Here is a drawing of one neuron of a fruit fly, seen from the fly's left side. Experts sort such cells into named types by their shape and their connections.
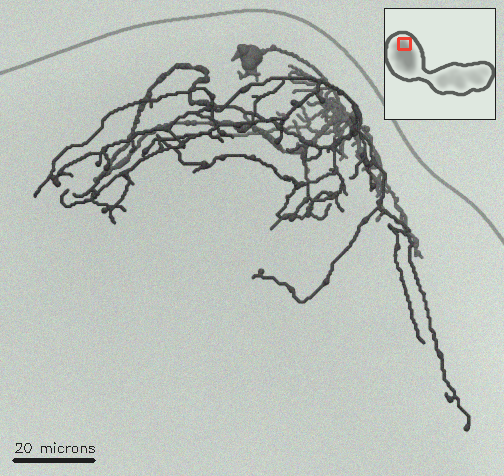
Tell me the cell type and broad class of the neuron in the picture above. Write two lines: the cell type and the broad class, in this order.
SLP403
central-brain intrinsic neuron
